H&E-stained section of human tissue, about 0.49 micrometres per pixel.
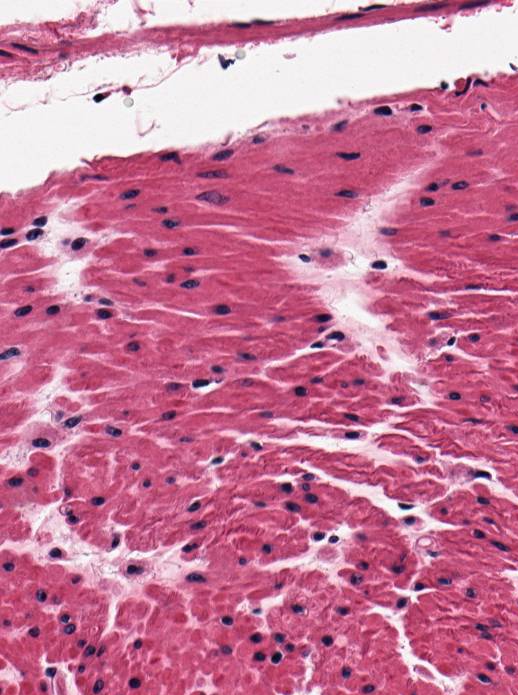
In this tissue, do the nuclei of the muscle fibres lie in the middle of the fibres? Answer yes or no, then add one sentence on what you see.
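Yes. The fibre nuclei are single, oval and dark purple, lying in the centre of the fibres.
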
